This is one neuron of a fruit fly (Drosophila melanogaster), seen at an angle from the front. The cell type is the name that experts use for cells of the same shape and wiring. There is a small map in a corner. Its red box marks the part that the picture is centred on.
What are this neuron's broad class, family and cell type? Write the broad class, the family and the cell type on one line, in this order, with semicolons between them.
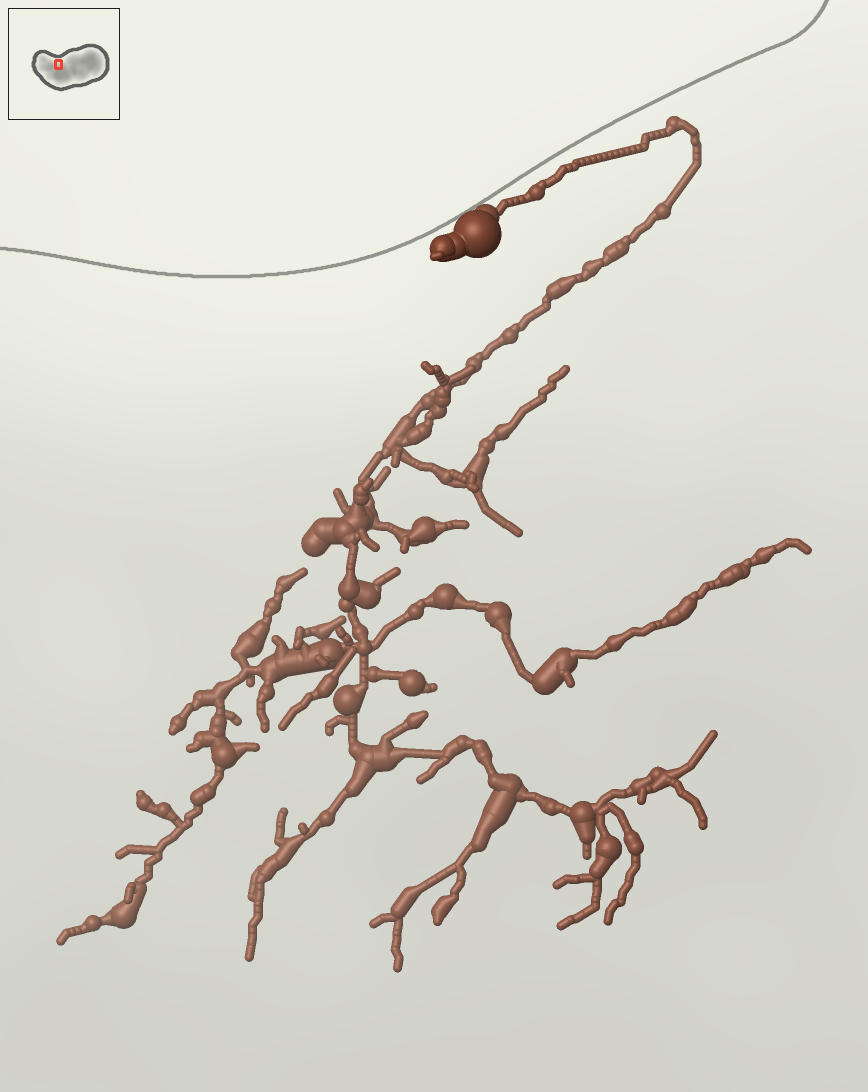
optic-lobe intrinsic neuron; Dm; Dm-DRA1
